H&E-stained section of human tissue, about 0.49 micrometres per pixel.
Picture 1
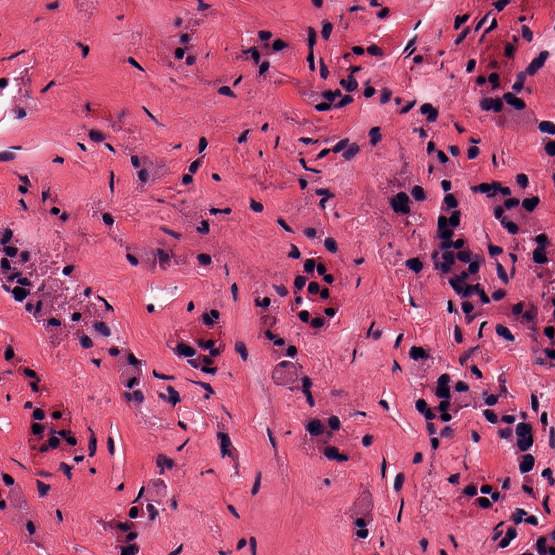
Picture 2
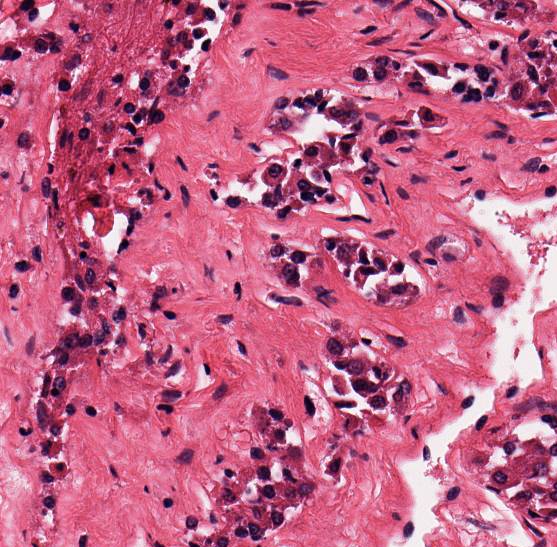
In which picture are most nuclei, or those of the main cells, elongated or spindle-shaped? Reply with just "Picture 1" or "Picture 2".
Picture 2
